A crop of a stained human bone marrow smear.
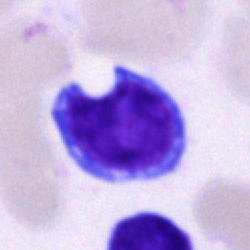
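Lymphocyte at the centre of a stained human bone marrow smear, light microscope. Its nucleus fills most of the cell, and no distinct nucleolus is visible within it. The cytoplasm is deep blue, with no granules seen.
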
